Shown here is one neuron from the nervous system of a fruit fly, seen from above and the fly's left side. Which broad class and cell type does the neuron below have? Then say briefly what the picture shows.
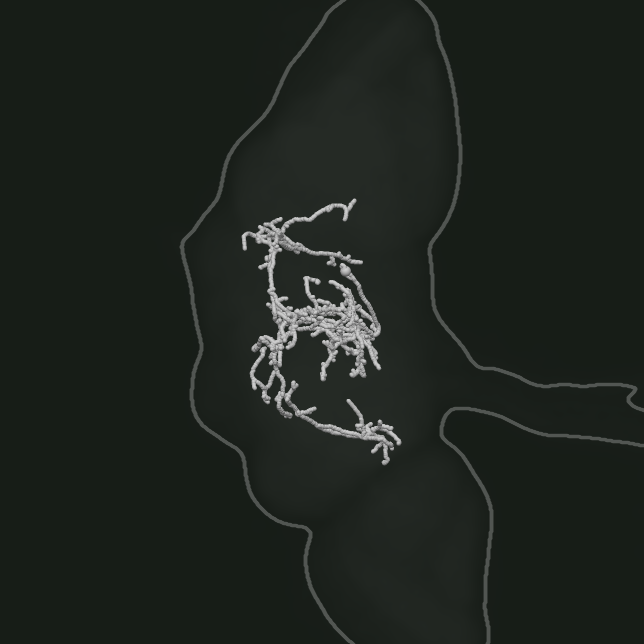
It is a central-brain intrinsic neuron. It is of cell type SMP371_a. It is in the brain and does not reach the nerve cord. The cell body can be seen in the middle of the picture.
